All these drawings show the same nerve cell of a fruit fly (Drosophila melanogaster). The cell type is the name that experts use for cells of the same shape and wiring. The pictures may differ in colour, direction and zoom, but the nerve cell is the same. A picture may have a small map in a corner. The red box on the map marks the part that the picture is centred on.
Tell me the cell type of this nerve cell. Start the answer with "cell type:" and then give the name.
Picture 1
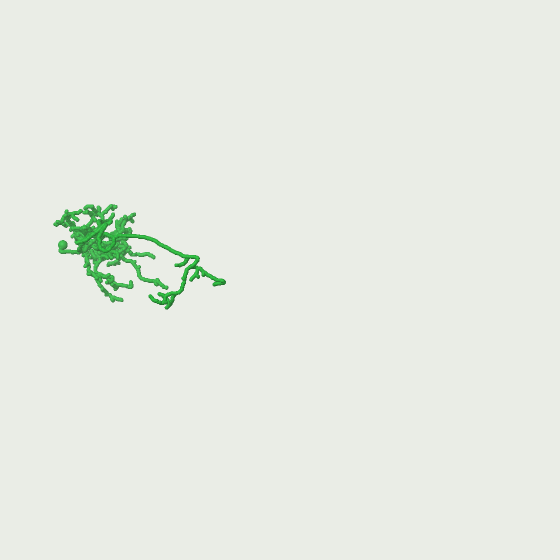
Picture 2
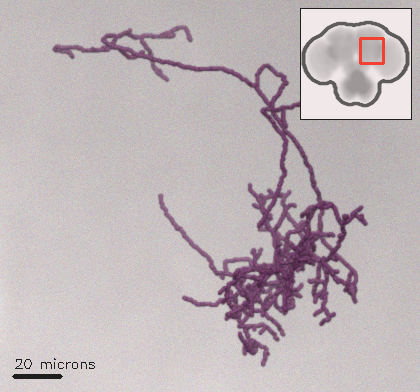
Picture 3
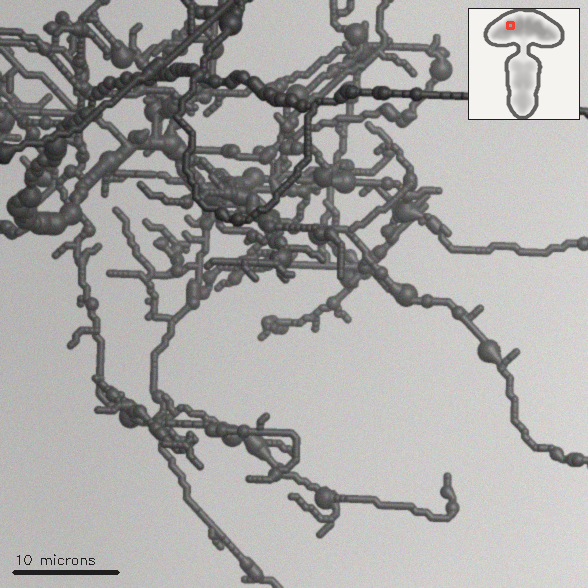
cell type: CB2257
